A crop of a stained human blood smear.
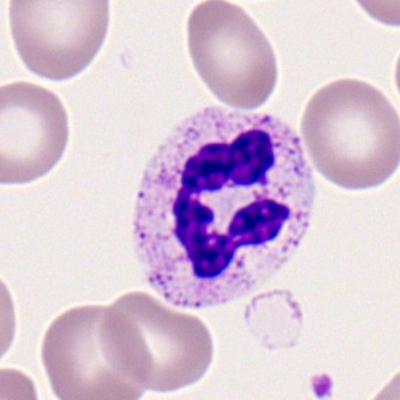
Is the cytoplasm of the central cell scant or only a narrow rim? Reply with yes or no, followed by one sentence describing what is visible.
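No. The cytoplasm is plentiful and pale pinkish-lilac.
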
